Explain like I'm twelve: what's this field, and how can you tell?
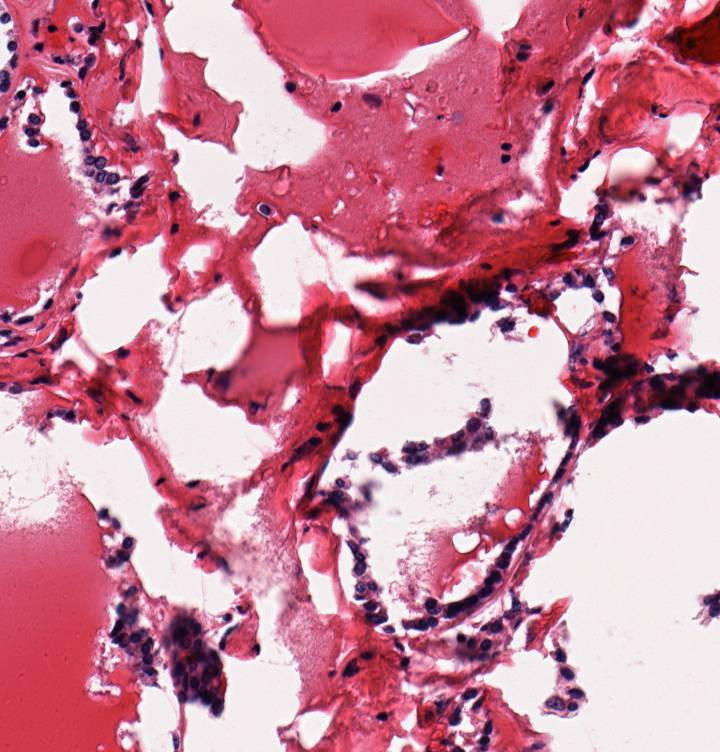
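This field mainly shows thyroid follicle. Thin, branching pink septa form a loose network around many irregular open spaces. Many spaces, especially at the top and left edges, hold smooth homogeneous material, pale to deep pink.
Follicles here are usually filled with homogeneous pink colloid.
In the lower centre and right, some septa carry a row of closely spaced, dark, rounded nuclei.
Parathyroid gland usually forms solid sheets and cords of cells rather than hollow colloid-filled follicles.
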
